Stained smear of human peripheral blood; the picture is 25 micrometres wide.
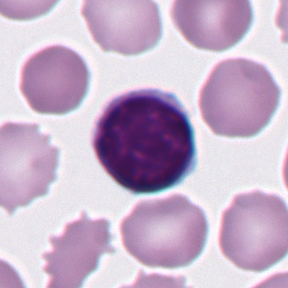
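Typical lymphocyte at the centre of a stained peripheral blood smear, with a round, smooth outline. The chromatin stains dark purple throughout the nucleus, and no nucleoli are visible. A few small reddish-purple specks lie over the nucleus.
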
